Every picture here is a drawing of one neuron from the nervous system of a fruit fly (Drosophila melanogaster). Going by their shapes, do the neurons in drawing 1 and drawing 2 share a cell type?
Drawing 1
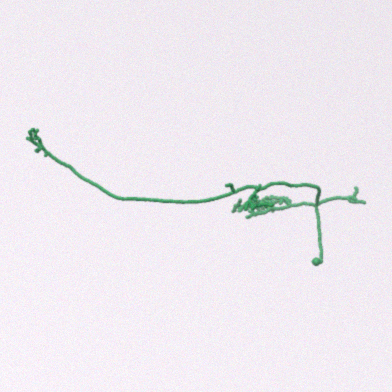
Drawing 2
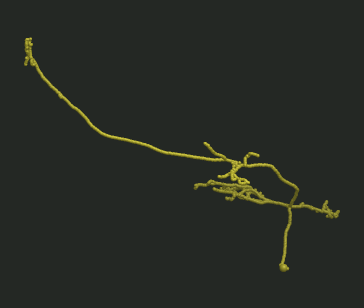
yes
